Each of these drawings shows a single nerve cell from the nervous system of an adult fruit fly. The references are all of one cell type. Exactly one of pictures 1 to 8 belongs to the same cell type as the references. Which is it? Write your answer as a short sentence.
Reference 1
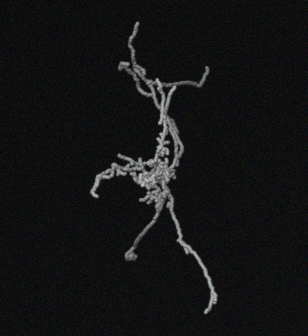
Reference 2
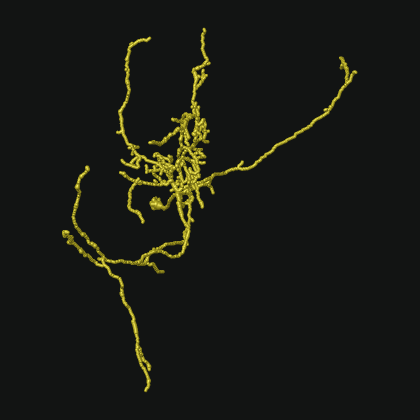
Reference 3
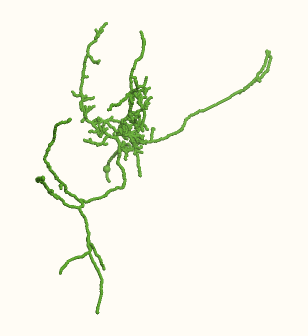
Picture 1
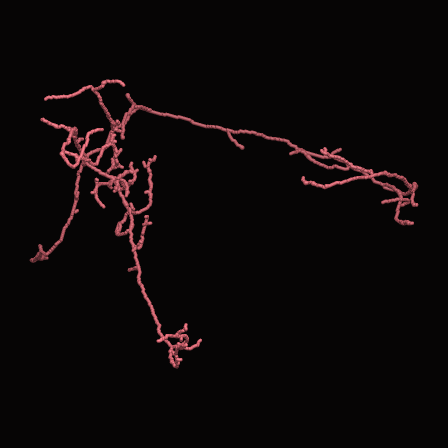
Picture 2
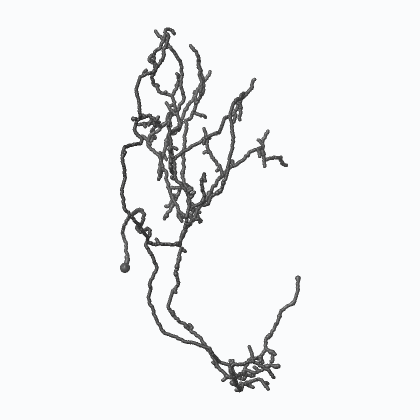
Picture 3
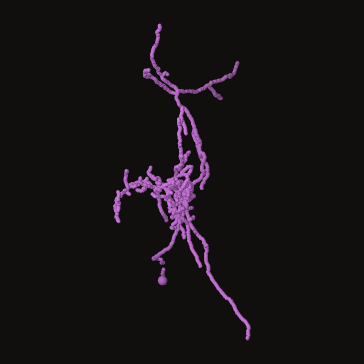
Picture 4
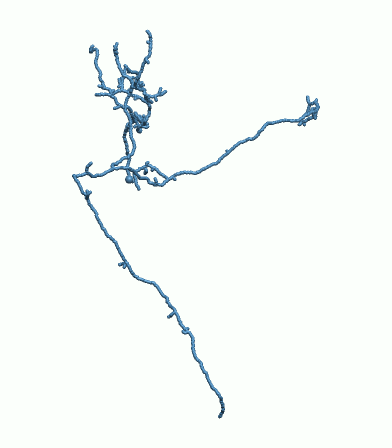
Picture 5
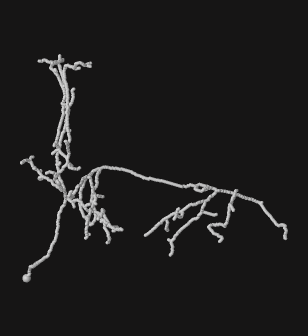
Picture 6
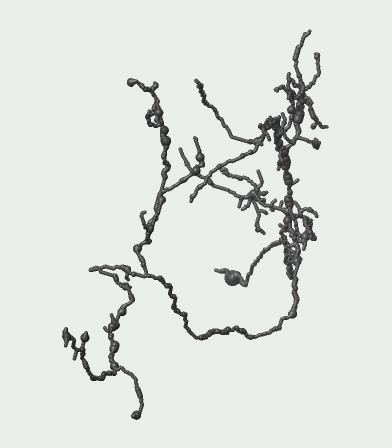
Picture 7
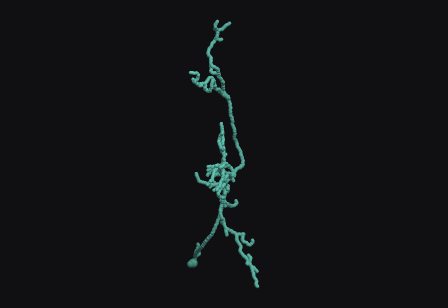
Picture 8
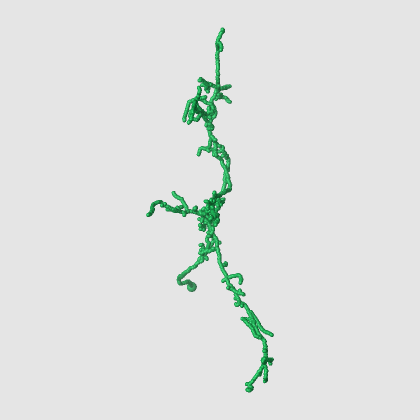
Picture 3 shows a nerve cell of the same cell type.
